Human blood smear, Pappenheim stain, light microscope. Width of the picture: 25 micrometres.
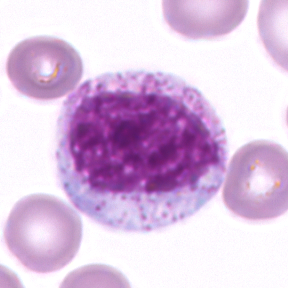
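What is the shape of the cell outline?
It is round and smooth.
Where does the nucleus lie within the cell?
Toward the top, leaving a wider band of pale greyish blue cytoplasm below it.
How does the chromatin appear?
Coarse and clumped, with paler spaces between dark purple patches.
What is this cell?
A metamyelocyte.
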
